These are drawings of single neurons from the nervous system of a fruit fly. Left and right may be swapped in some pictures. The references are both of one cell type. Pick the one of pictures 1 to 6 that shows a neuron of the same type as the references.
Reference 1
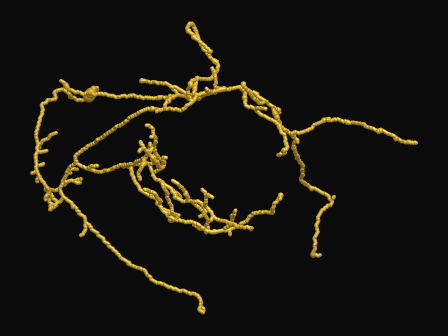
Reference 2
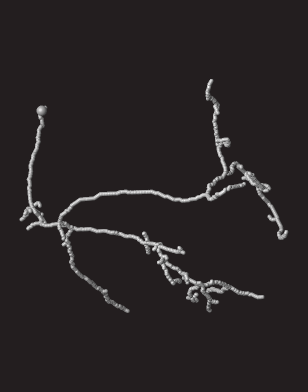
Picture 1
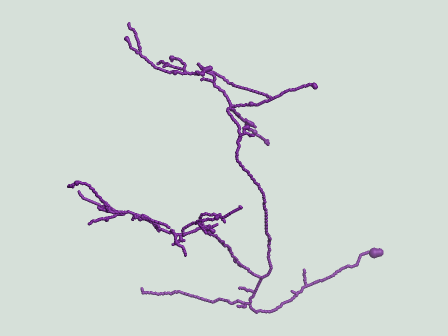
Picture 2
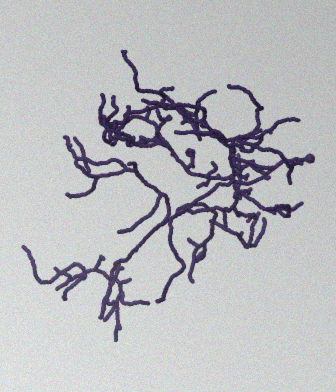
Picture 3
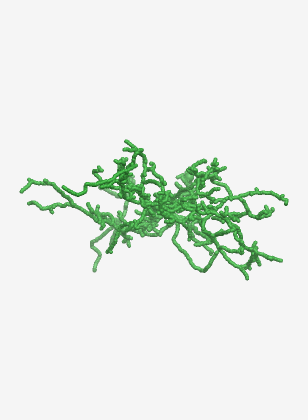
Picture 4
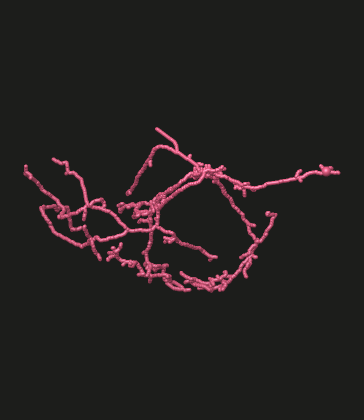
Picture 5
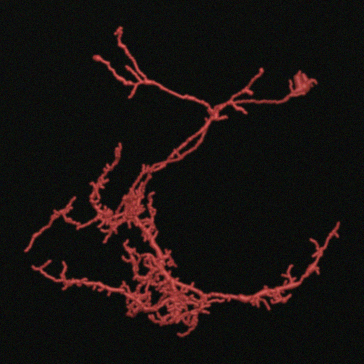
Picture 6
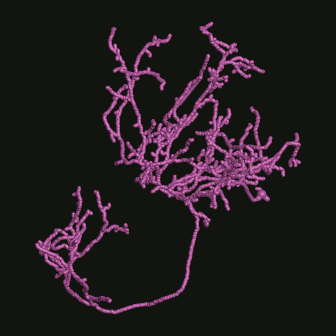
Picture 1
